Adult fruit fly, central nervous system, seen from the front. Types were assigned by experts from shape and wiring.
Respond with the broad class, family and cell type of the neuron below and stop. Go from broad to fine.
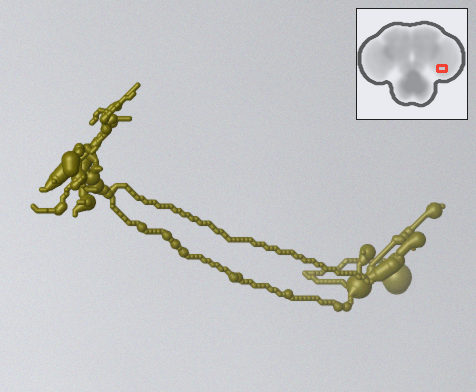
optic-lobe intrinsic neuron; T; T5a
